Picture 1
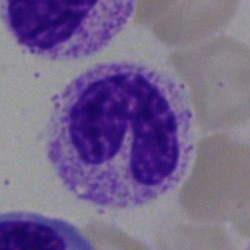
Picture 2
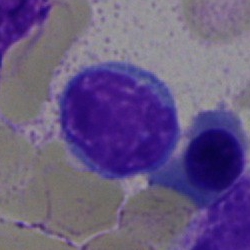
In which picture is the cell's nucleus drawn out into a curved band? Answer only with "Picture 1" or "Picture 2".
Picture 1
